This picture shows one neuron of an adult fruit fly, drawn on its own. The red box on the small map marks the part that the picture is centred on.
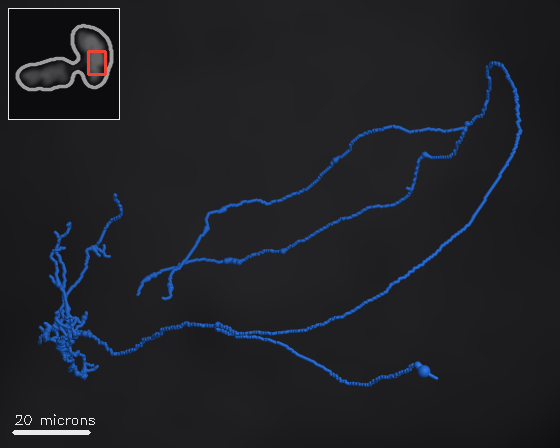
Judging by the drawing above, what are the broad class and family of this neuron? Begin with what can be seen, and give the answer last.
It lies in the brain. Its cell body lies at the lower right of the picture. From left to right in the picture it spans about 130 microns. This is a central-brain intrinsic neuron. Its family is hemilineage SLPa&l1_lateral.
